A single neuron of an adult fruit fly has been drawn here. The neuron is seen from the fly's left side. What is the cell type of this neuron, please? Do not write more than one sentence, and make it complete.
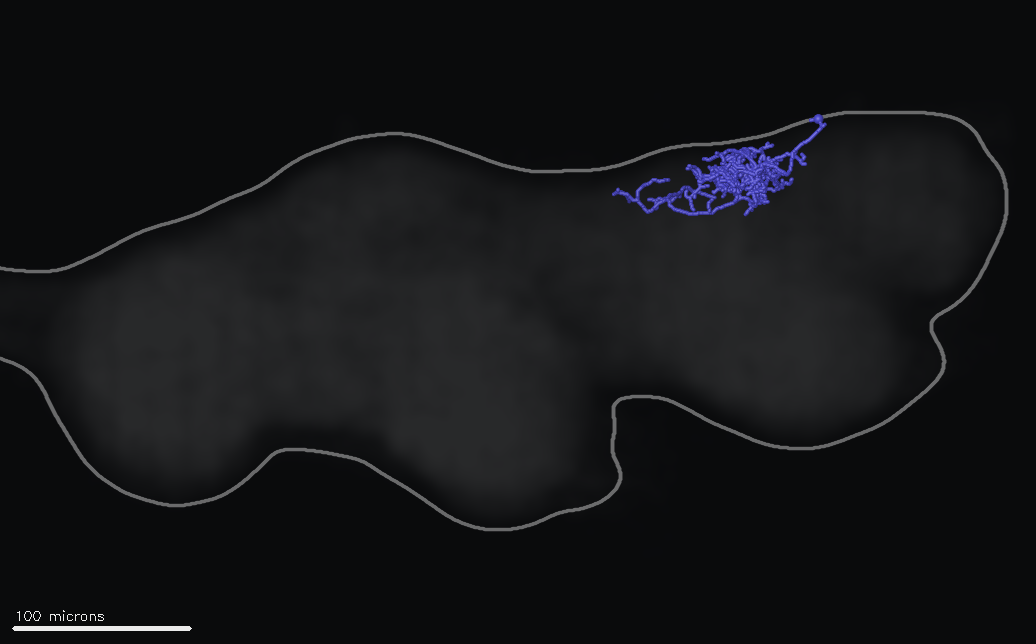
This neuron is a cell of type INXXX412.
